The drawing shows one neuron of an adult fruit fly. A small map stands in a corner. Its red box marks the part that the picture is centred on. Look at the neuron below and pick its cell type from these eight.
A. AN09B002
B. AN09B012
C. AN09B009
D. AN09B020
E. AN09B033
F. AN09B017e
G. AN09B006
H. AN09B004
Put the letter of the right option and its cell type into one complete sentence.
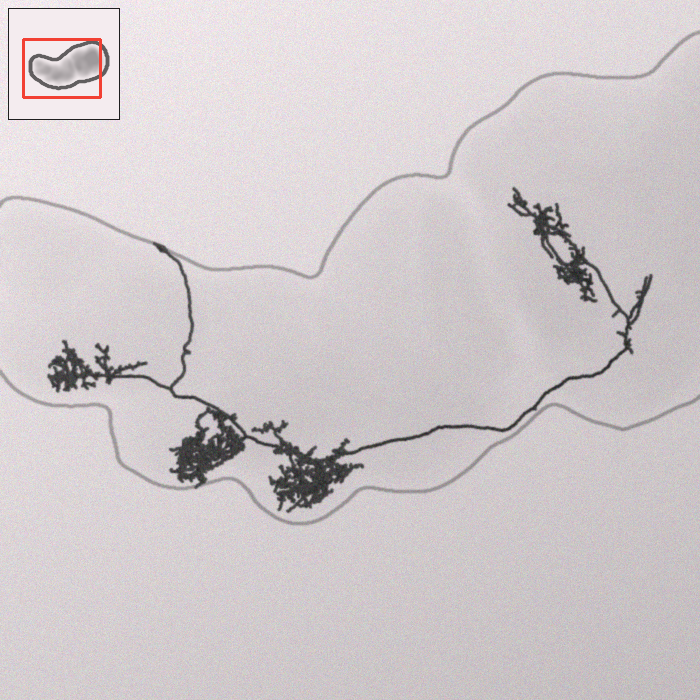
In option H is AN09B004, which is the cell type of the neuron.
